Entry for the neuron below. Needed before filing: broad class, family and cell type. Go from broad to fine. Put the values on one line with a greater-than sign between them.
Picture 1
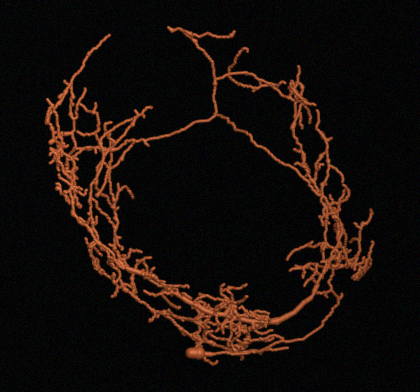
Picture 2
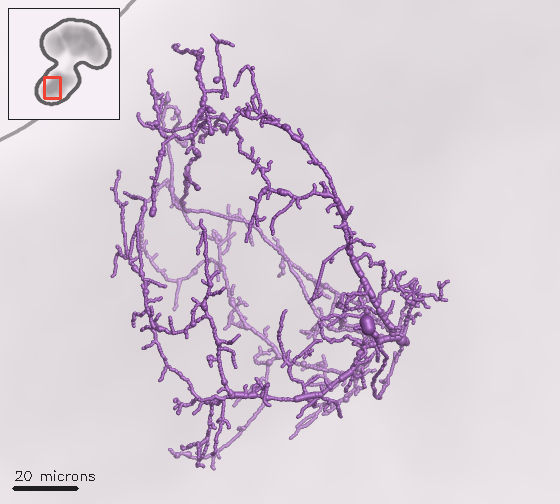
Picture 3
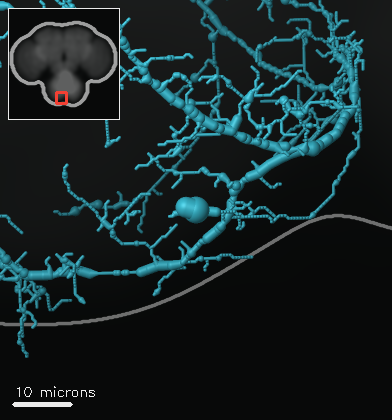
nerve-cord intrinsic neuron > hemilineage 04B > IN04B036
